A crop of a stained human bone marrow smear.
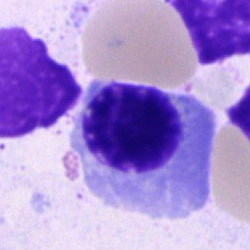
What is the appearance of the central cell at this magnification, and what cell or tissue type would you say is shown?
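The outline first: irregular, a little angular, not smoothly round. Inside, the chromatin is dense and coarsely clumped, with small paler spots between the clumps. I can't make out a clear nucleolus in the nucleus. And in the cytoplasm I see no granules. This is an erythroblast.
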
